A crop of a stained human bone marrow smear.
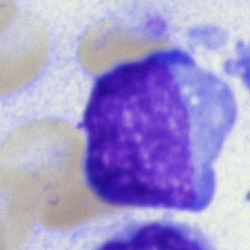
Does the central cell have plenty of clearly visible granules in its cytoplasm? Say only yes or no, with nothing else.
No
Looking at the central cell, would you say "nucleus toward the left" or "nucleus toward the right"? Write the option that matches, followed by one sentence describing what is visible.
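Nucleus toward the left. The nucleus sits toward the left side of the cell.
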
